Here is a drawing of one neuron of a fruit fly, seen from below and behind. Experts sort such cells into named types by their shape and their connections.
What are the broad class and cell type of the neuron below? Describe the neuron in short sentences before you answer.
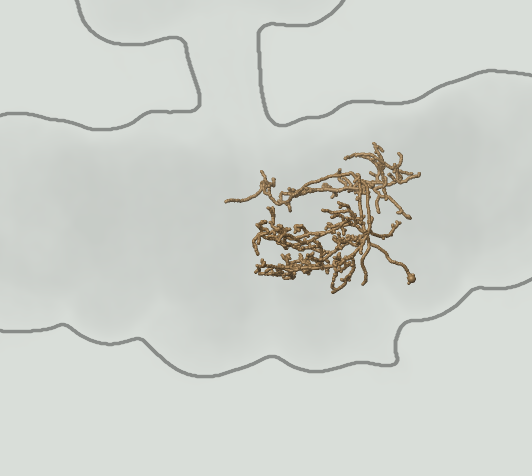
Its cell body lies on the right of the picture. As drawn here it is wider than it is tall. Its broad class is central-brain intrinsic neuron. The cell type is GNG385.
